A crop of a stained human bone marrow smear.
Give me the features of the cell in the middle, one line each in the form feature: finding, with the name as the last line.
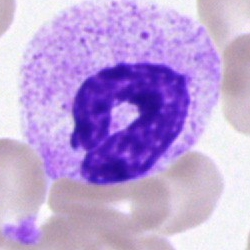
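Nucleus: closed ring around a central hole
Chromatin: coarsely clumped, dark purple
Cytoplasm: pale lilac-pink
Granules: fine, purple, scattered throughout cytoplasm
Identification: segmented neutrophil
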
